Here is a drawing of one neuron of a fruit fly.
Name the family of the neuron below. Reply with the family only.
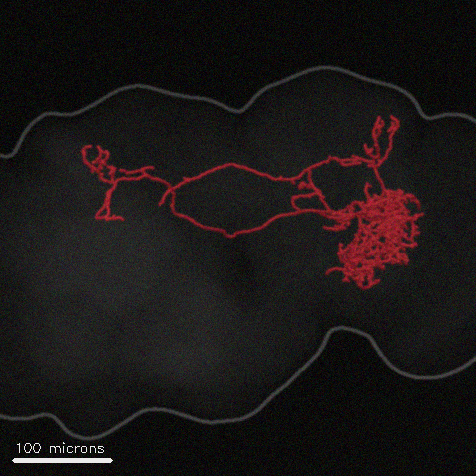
hemilineage VLPl&p2_posterior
